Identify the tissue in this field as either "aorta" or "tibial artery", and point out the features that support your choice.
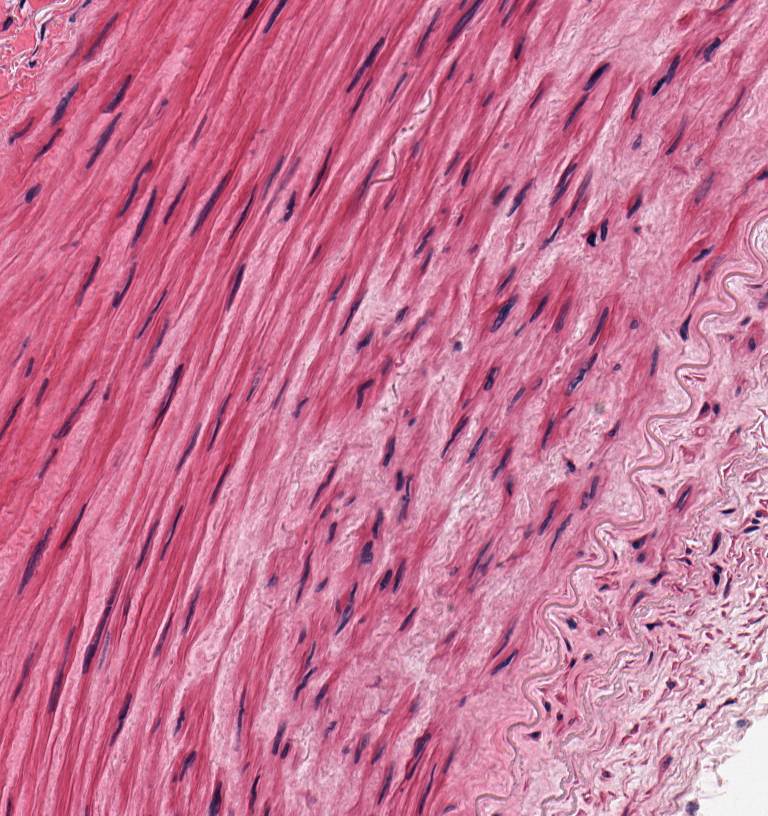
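This is tibial artery. The muscle nuclei are elongated, cigar-shaped and dark blue-purple.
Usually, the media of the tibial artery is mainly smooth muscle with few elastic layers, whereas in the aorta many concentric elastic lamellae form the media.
A thin, glassy pink band with a regular wavy outline runs down the right side.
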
